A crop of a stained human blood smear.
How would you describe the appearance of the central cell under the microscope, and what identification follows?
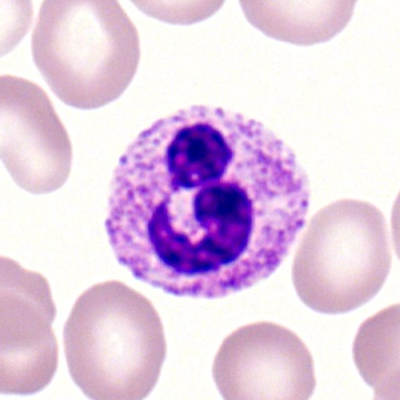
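Look first at the nucleus: it is split into two lobes, and the lower lobe curves around a pale patch of cytoplasm. The outline of the cell is round, and its cytoplasm is plentiful and pale pink-lilac. This is a segmented neutrophil.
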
